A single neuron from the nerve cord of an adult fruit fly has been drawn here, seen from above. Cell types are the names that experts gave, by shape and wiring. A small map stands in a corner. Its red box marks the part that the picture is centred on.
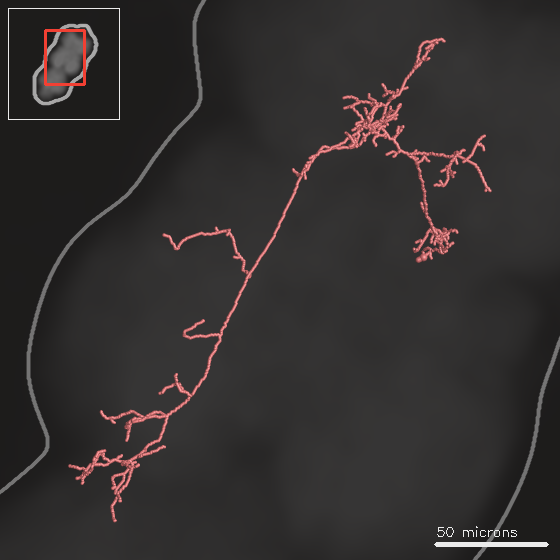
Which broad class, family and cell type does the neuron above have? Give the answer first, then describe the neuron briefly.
It is a nerve-cord intrinsic neuron. The family is hemilineage 06B. The cell type is IN06B076. By the scale bar it is about 200 microns tall in this view. Dozens of branch ends can be seen.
